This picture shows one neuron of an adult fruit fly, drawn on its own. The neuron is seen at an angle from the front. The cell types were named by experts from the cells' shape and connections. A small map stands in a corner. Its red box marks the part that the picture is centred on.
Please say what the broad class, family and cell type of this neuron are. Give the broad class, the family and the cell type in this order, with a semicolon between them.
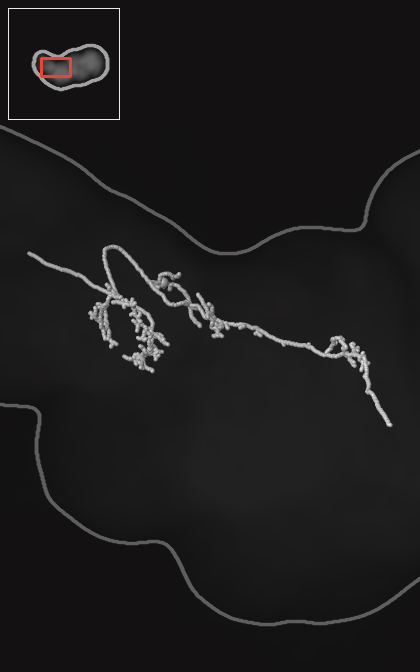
nerve-cord intrinsic neuron; hemilineage 06A; IN06A099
